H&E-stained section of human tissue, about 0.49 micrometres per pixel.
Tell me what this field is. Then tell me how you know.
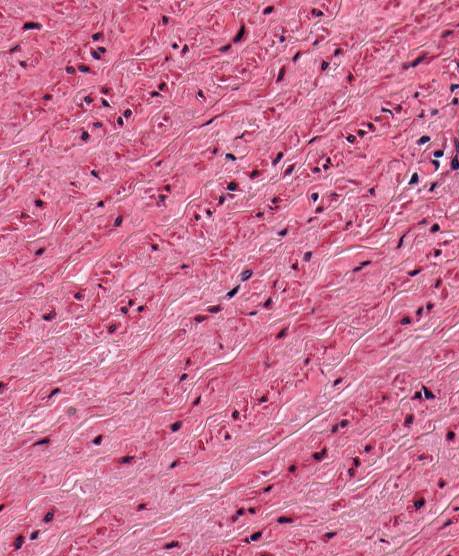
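Tunica media of an artery fills this field. Its densely packed eosinophilic fibres are gently wavy and run obliquely from lower left to upper right, with no epithelium anywhere.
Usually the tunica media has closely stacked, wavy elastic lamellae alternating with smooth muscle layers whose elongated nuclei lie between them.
The small, dark, mostly elongated or oval nuclei here fit that arrangement. Its dense packing sets it apart from the tunica intima, which is usually a loose, irregular layer.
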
